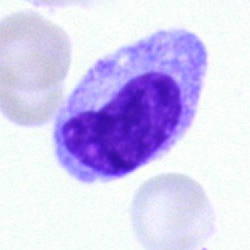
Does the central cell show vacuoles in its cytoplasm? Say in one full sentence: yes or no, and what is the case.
Yes, at least one clear vacuole is present within the cytoplasm of the cell.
